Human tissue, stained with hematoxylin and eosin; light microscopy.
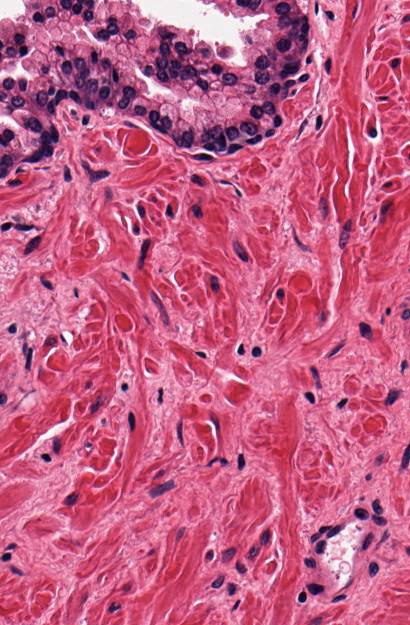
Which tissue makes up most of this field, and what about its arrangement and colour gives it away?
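The field mainly shows fibromuscular stroma, below an epithelium-lined space along the top. Bright pink bundles of smooth muscle fill most of the field and run in many different directions.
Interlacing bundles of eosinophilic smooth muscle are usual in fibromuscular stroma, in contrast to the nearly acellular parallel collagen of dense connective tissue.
The epithelium at the top is several cells thick with crowded, dark, round nuclei, and the lumen at the top edge appears white and empty.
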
